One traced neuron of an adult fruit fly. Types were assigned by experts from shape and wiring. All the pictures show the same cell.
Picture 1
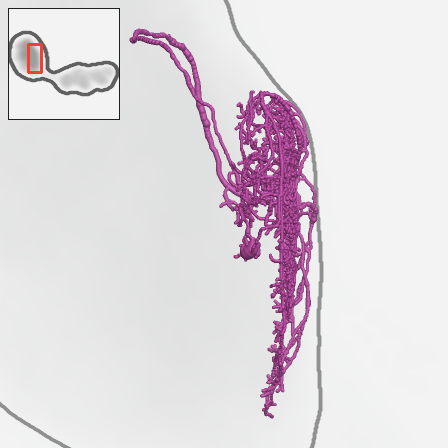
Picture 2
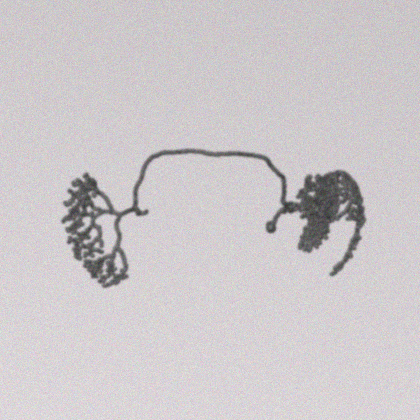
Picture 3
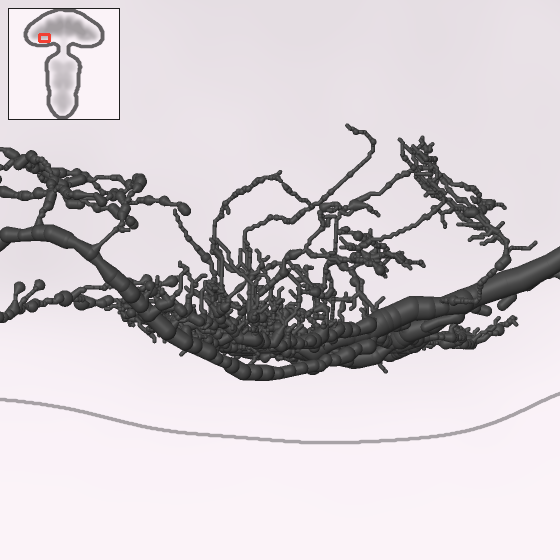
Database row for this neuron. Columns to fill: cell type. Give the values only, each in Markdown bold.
**dCal1**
